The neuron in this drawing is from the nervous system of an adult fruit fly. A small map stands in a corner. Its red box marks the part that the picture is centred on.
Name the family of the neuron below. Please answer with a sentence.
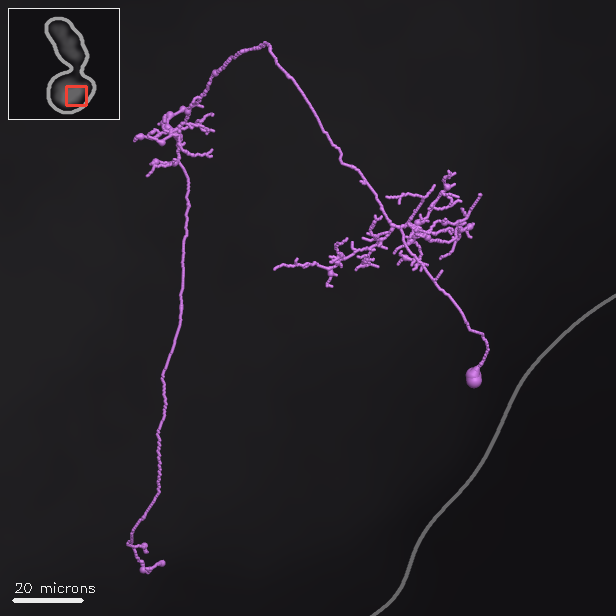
The family is MeTu.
